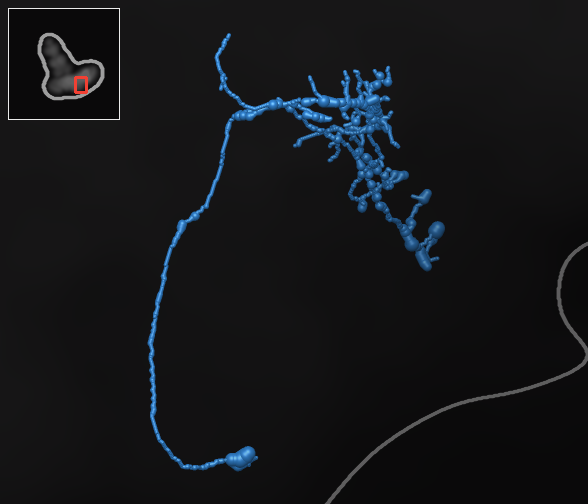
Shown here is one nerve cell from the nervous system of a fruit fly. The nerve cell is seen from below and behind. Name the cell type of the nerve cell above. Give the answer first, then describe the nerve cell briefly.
Its cell type is CB3207. Its broad class is central-brain intrinsic neuron. The cell body can be seen at the bottom of the picture. Dozens of branch ends can be seen.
